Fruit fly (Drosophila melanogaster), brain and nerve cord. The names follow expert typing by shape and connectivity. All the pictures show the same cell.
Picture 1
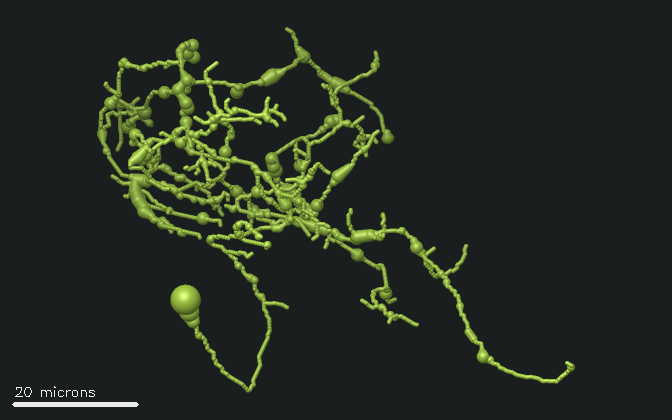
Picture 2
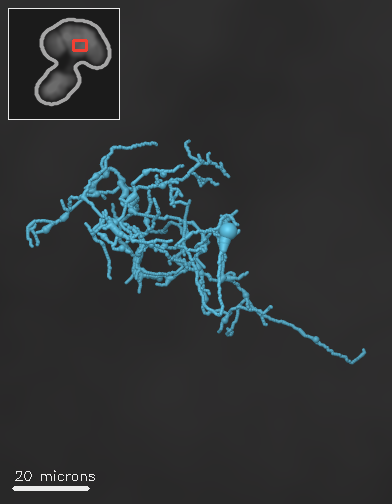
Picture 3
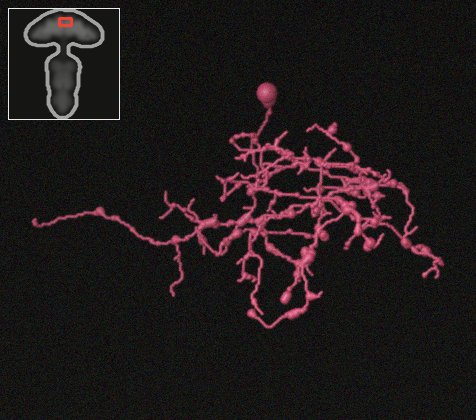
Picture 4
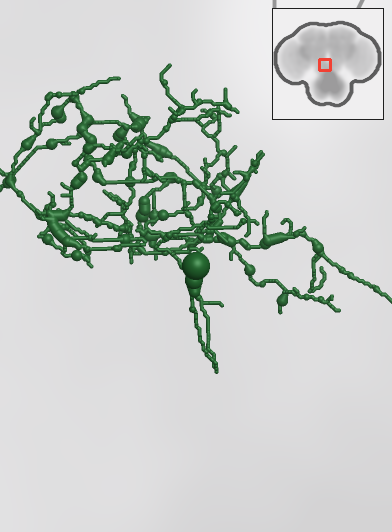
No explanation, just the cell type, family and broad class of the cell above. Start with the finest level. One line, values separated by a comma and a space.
PRW020, hemilineage TRdm, central-brain intrinsic neuron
